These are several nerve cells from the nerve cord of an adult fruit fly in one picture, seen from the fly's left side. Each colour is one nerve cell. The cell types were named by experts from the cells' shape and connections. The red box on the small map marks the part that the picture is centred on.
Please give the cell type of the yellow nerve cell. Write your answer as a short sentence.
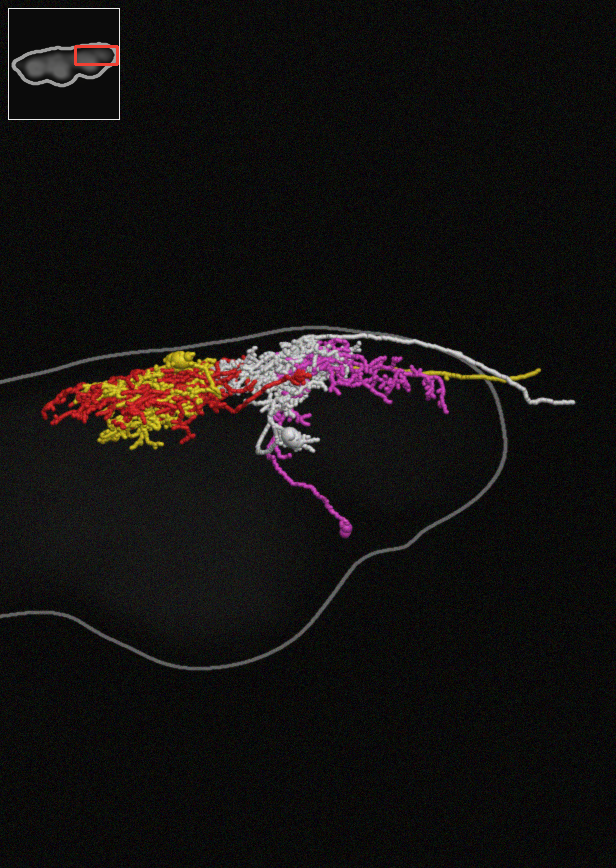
The cell type is MNad06.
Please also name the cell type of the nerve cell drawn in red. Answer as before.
The cell type is IN00A017.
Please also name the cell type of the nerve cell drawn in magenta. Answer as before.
The cell type is INXXX364.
